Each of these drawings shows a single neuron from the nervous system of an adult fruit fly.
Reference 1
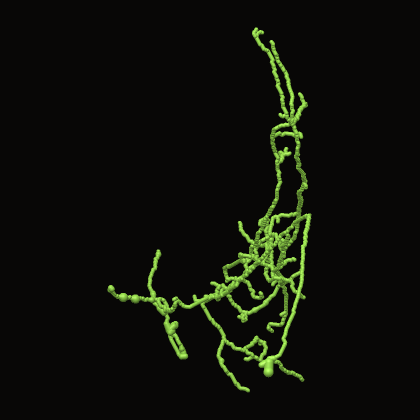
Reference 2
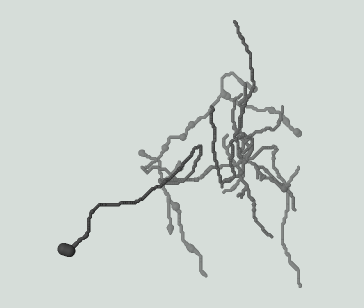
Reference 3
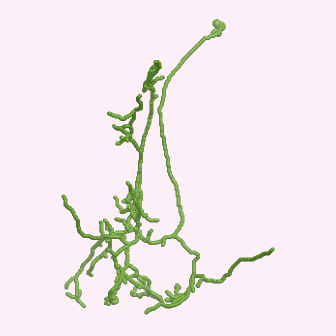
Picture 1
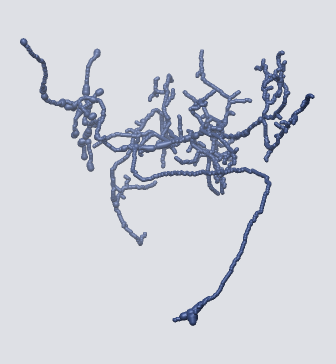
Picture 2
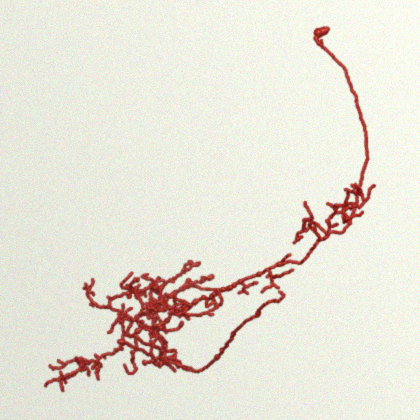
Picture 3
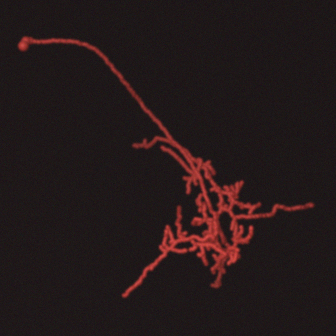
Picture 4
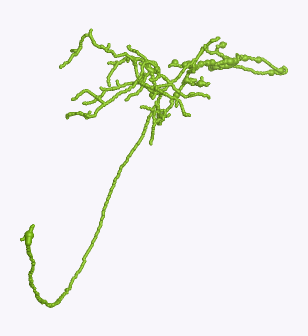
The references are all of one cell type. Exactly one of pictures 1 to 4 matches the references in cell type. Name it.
1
